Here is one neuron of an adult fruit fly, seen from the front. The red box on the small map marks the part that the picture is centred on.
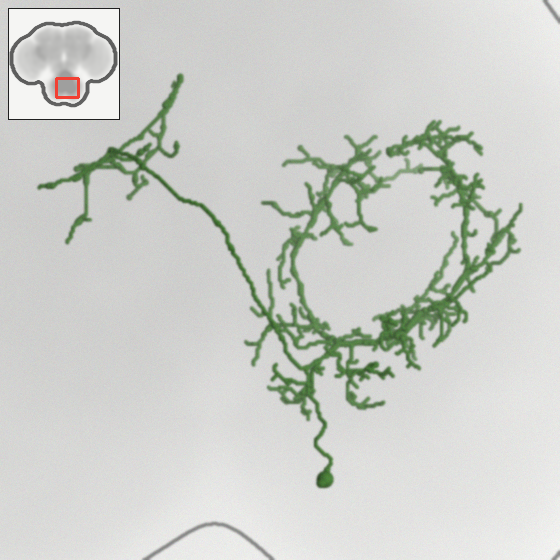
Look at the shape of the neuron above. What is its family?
hemilineage 06B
